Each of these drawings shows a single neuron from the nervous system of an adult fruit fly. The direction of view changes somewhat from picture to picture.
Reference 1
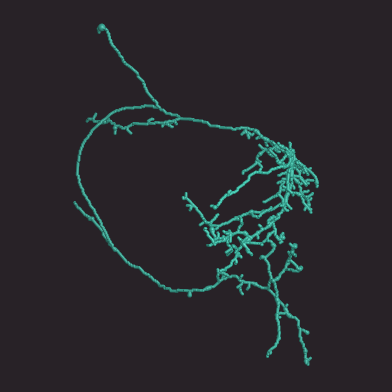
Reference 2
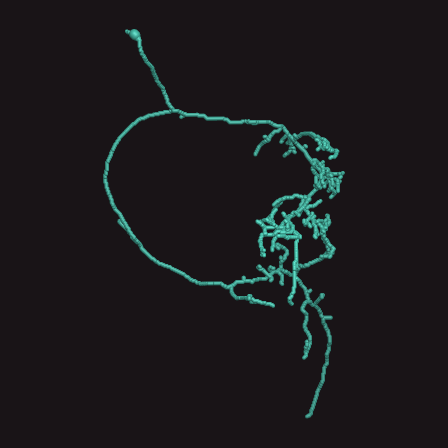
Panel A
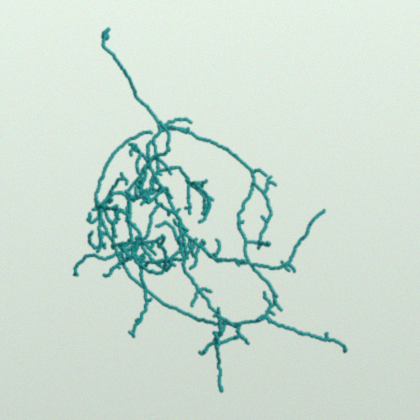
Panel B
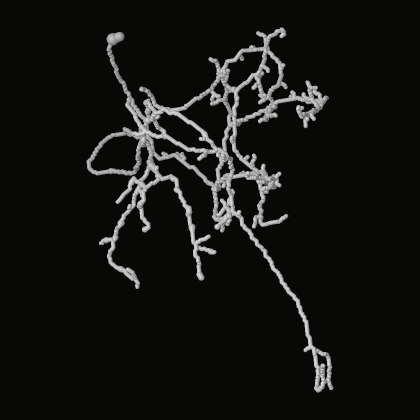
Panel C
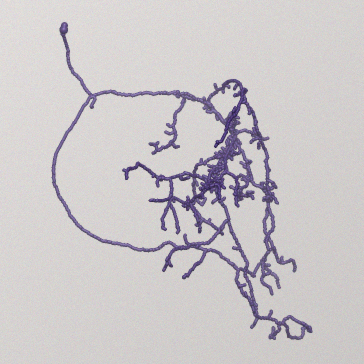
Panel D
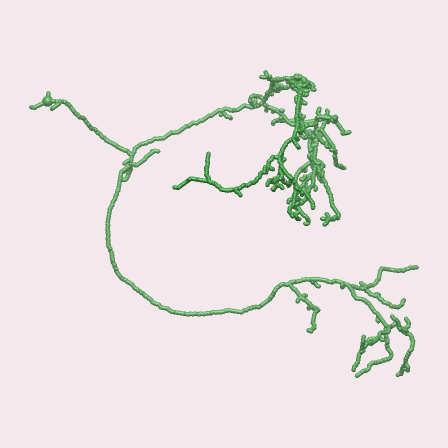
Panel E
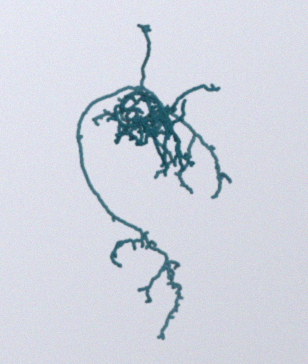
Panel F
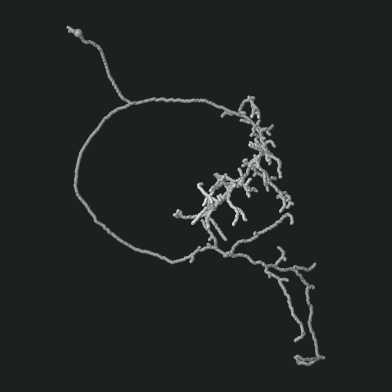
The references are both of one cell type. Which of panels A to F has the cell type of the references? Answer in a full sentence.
Panel F shows a neuron of the same cell type.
